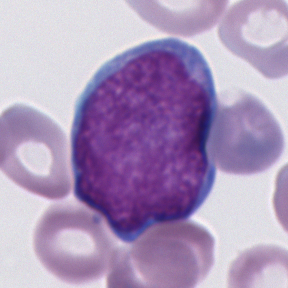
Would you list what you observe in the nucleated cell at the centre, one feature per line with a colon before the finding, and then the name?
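Cytoplasm: thin deep blue rim
Nucleus: fills nearly whole cell
Chromatin: fine, evenly stippled throughout
Surface: no blebs or projections
Name: myeloblast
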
